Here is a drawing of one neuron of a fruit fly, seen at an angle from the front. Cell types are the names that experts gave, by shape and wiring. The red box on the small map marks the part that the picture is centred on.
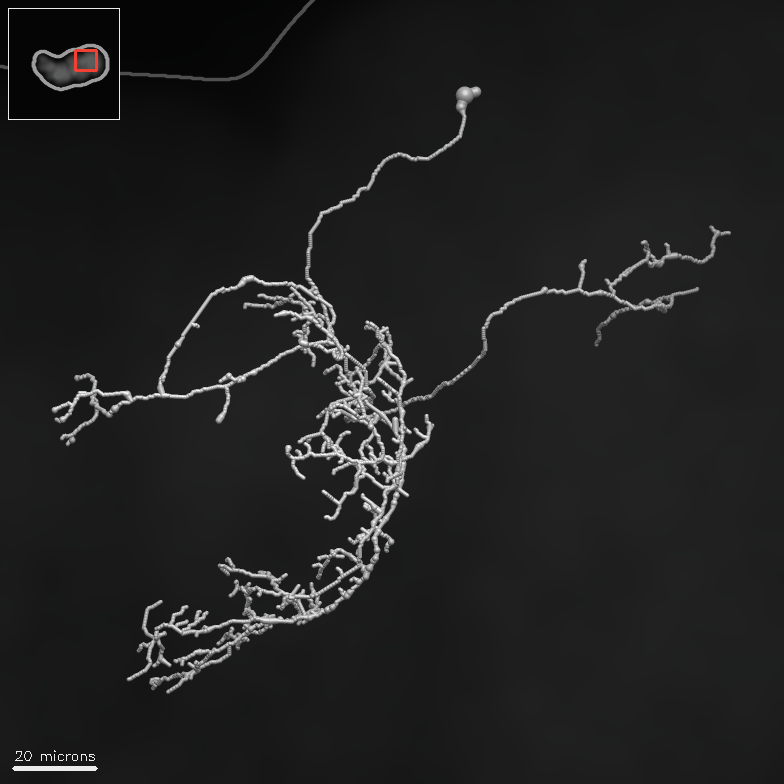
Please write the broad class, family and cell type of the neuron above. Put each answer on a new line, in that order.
central-brain intrinsic neuron
hemilineage SMPad3
CRE039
